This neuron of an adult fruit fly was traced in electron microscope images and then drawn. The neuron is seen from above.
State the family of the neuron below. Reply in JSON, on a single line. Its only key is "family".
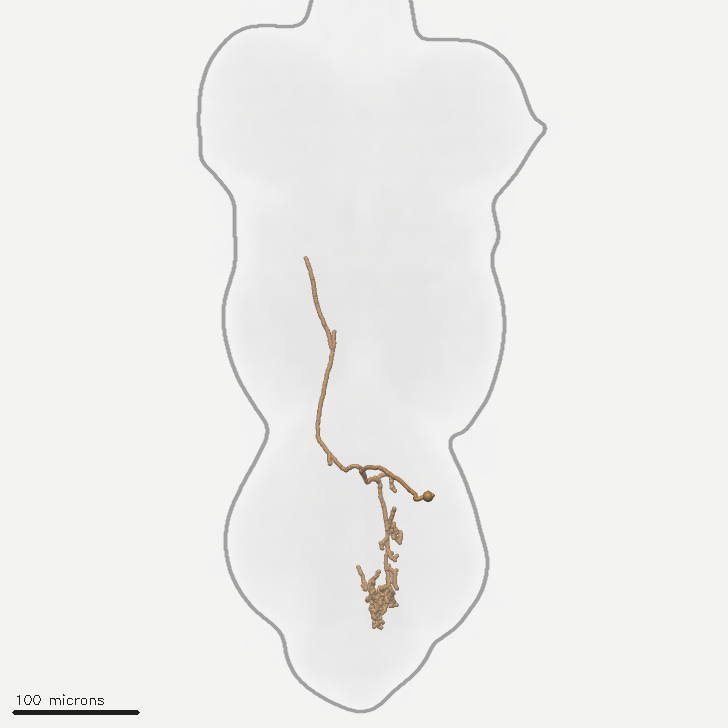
{"family": "hemilineage 23B"}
